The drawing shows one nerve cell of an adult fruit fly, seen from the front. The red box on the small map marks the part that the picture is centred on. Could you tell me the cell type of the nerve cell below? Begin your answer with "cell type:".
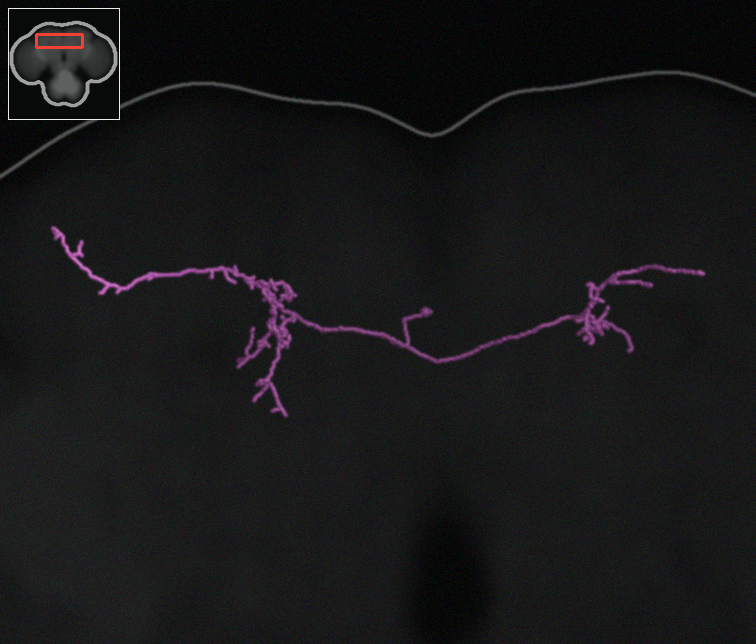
cell type: CB4069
